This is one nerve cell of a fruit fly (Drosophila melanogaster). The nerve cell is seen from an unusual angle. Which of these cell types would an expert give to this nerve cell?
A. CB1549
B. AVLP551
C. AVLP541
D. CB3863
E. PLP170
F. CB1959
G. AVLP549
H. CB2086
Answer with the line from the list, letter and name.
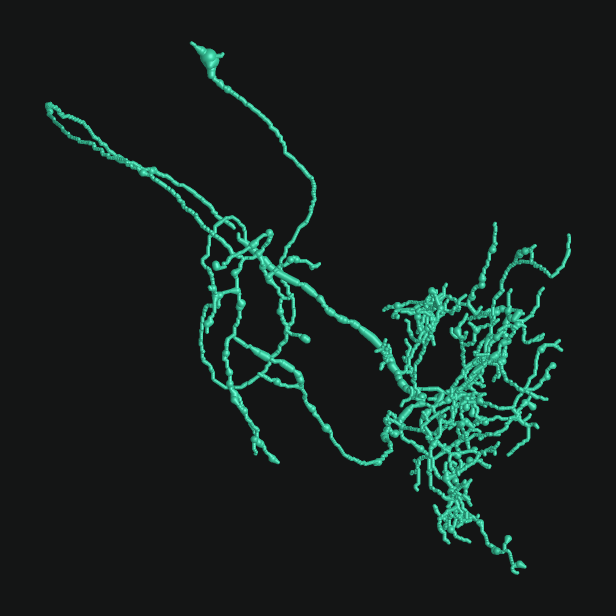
E. PLP170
